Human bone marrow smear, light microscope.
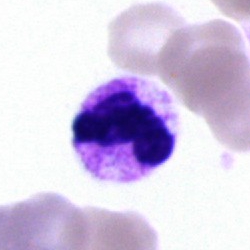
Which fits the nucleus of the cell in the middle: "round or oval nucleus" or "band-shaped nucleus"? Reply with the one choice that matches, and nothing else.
Band-shaped nucleus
